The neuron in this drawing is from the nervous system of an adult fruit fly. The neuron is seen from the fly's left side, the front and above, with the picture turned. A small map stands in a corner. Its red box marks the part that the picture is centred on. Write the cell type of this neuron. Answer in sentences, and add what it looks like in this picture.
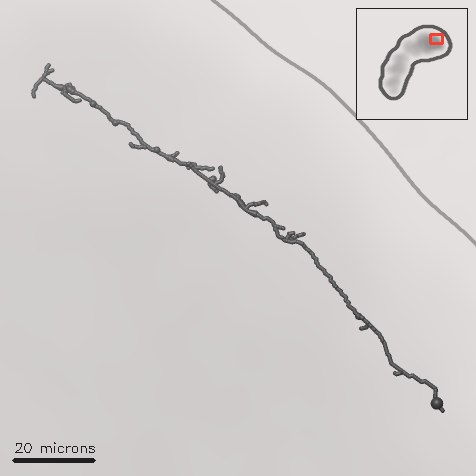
Its cell type is Dm3c. This is an optic-lobe intrinsic neuron. The cell body is at the lower right of the picture. By the scale bar it is about 100 microns wide in this view.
